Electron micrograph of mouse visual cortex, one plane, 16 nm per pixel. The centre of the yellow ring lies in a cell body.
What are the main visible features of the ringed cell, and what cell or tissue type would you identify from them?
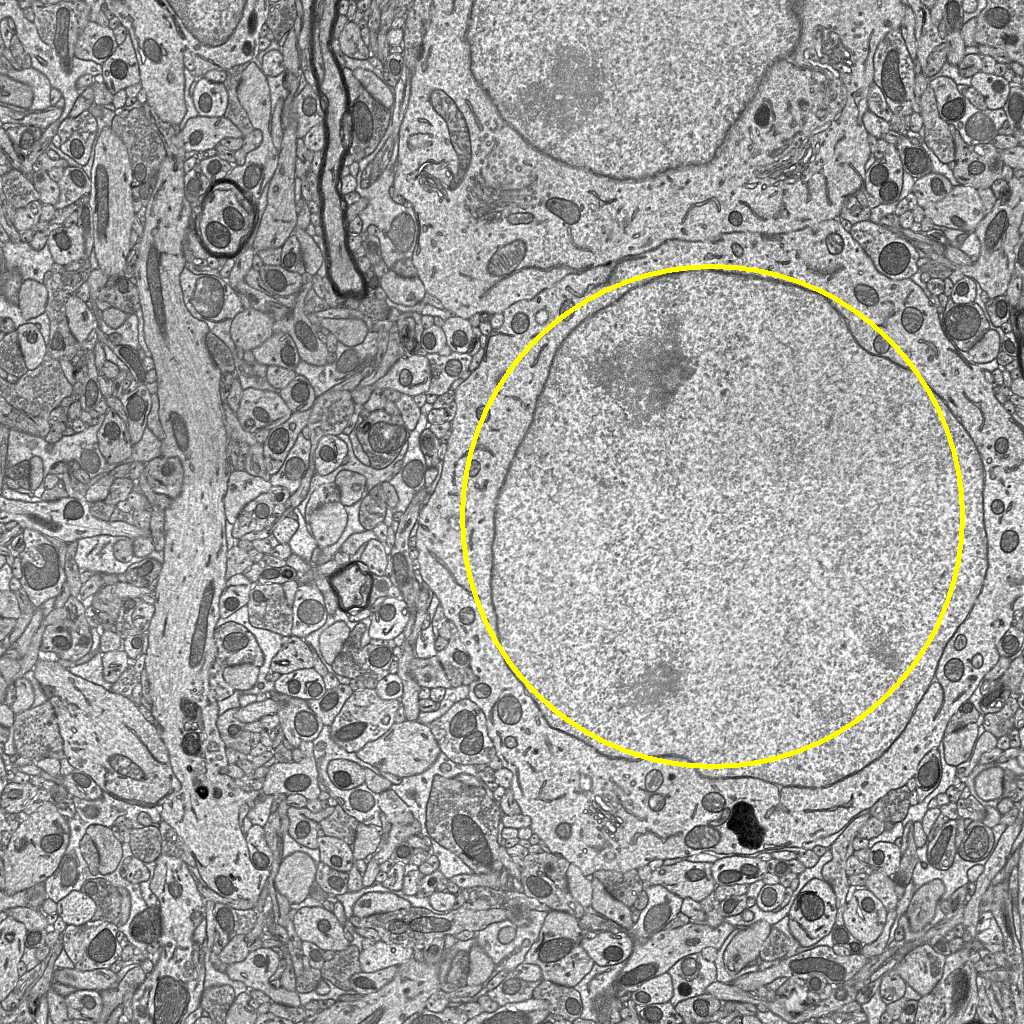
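First, nuclear shape: round, and seen whole. Second, the envelope: it runs smoothly without deep folds. Third, the chromatin: mostly pale and finely grained, with a few scattered darker patches, and no continuous dark band lining the envelope's inner side. Last, the name: an excitatory neuron.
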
